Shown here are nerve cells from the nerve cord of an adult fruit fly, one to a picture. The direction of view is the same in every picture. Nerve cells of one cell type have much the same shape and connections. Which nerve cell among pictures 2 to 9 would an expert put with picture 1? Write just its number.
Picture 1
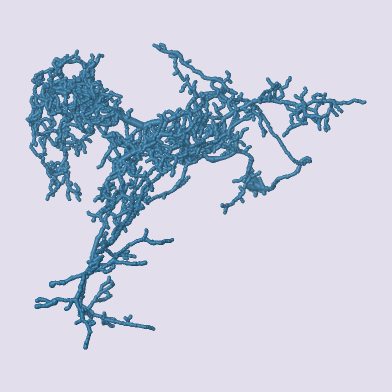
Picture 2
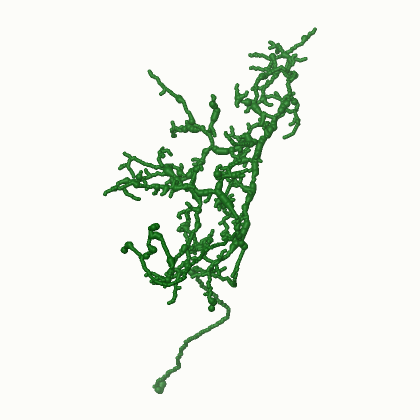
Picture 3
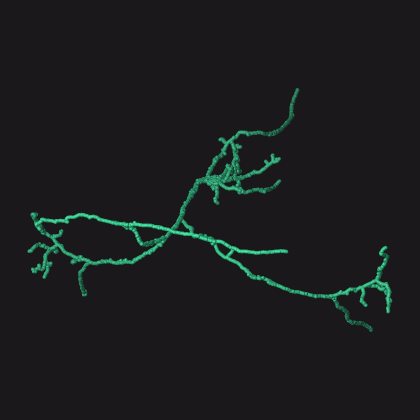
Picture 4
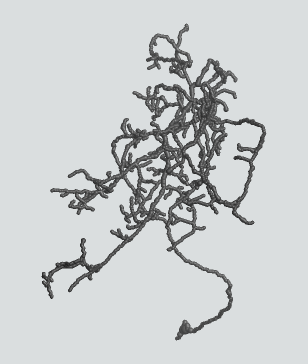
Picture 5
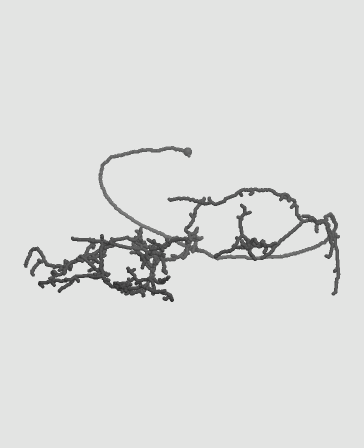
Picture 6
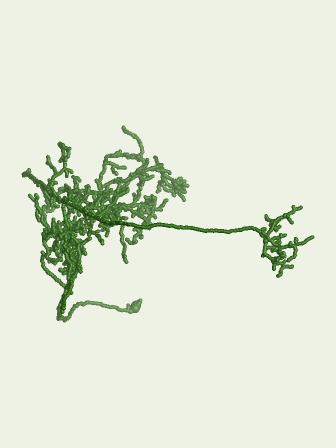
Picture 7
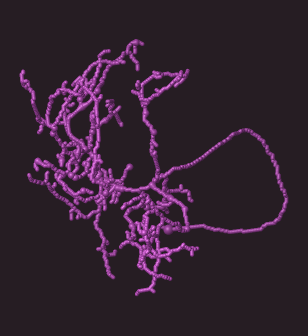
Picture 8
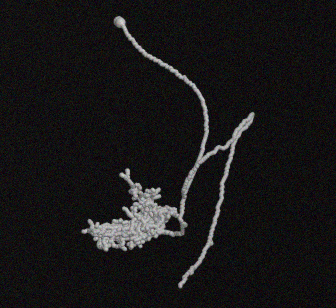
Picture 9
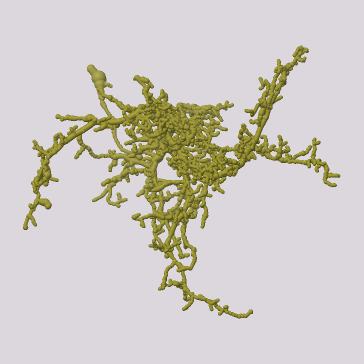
9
